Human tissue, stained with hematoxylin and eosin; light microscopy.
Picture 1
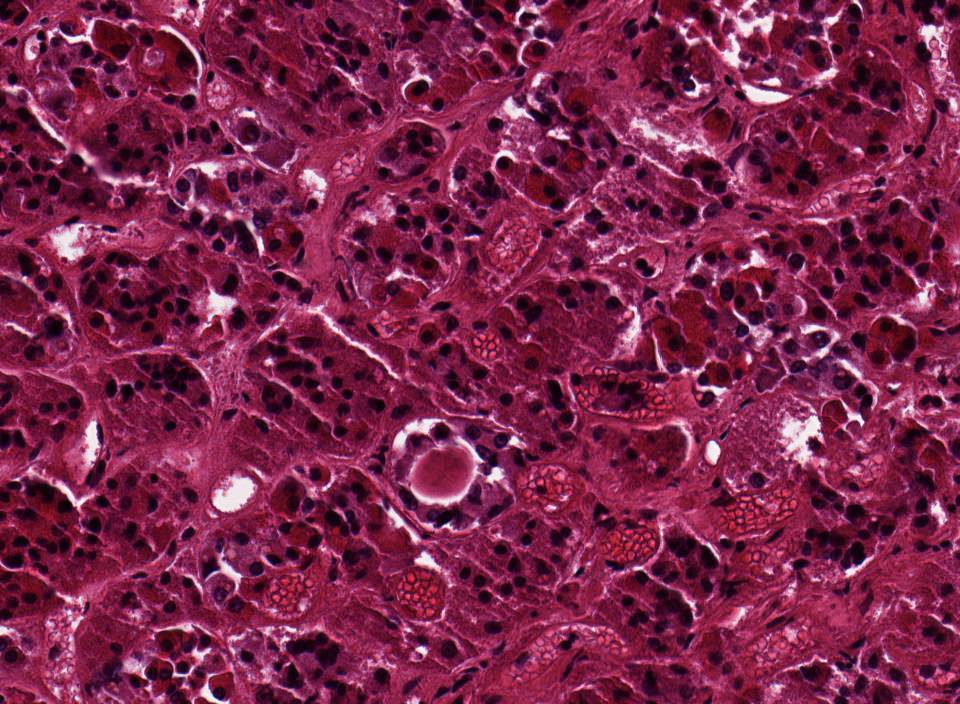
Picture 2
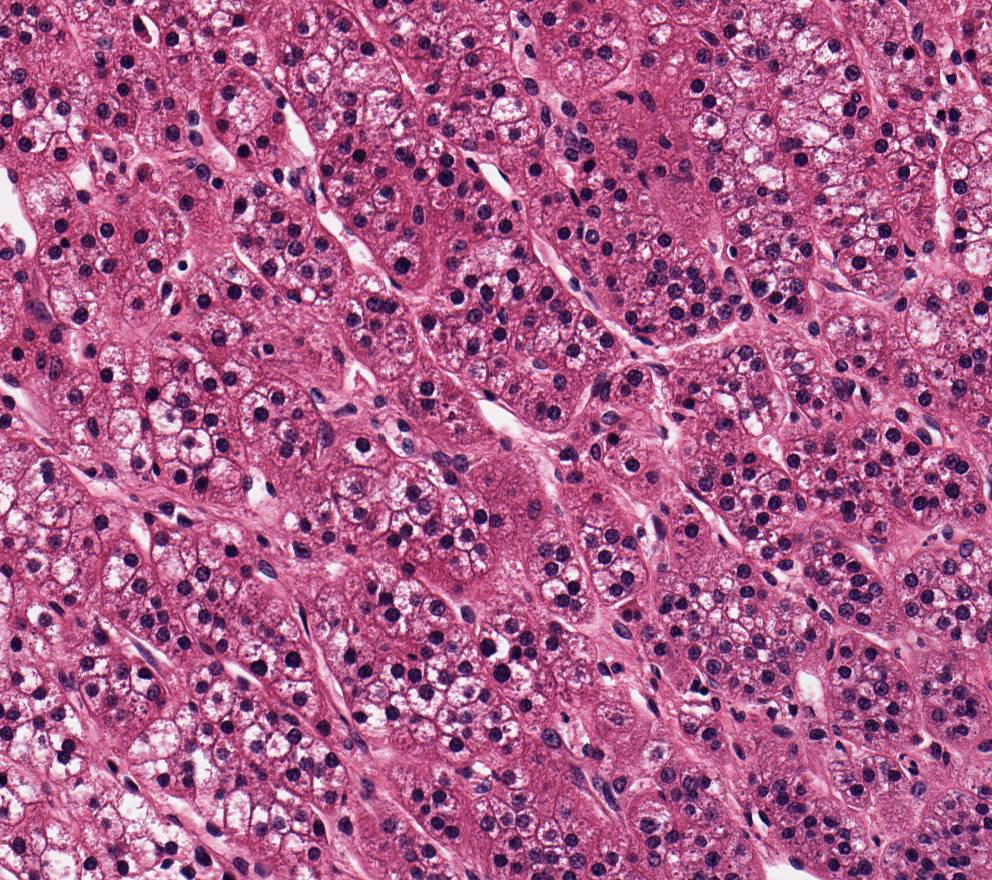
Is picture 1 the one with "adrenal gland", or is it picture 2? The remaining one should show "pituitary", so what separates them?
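You've got the pituitary in picture 1 and the adrenal gland in picture 2. Both have cells grouped in nests and short cords, but in the pituitary thin pink fibrous septa separate them, while in the adrenal gland thin strands run diagonally from upper left to lower right across the field. Many pituitary cells have deep red, eosinophilic cytoplasm, with groups of paler, purplish-grey cells scattered among them. In the adrenal gland many cells are pale, finely vacuolated and foamy, mixed with others that are pink and granular without vacuoles. The pituitary nuclei are small, round and dark, and vary little in size.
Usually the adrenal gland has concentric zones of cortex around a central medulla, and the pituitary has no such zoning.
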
